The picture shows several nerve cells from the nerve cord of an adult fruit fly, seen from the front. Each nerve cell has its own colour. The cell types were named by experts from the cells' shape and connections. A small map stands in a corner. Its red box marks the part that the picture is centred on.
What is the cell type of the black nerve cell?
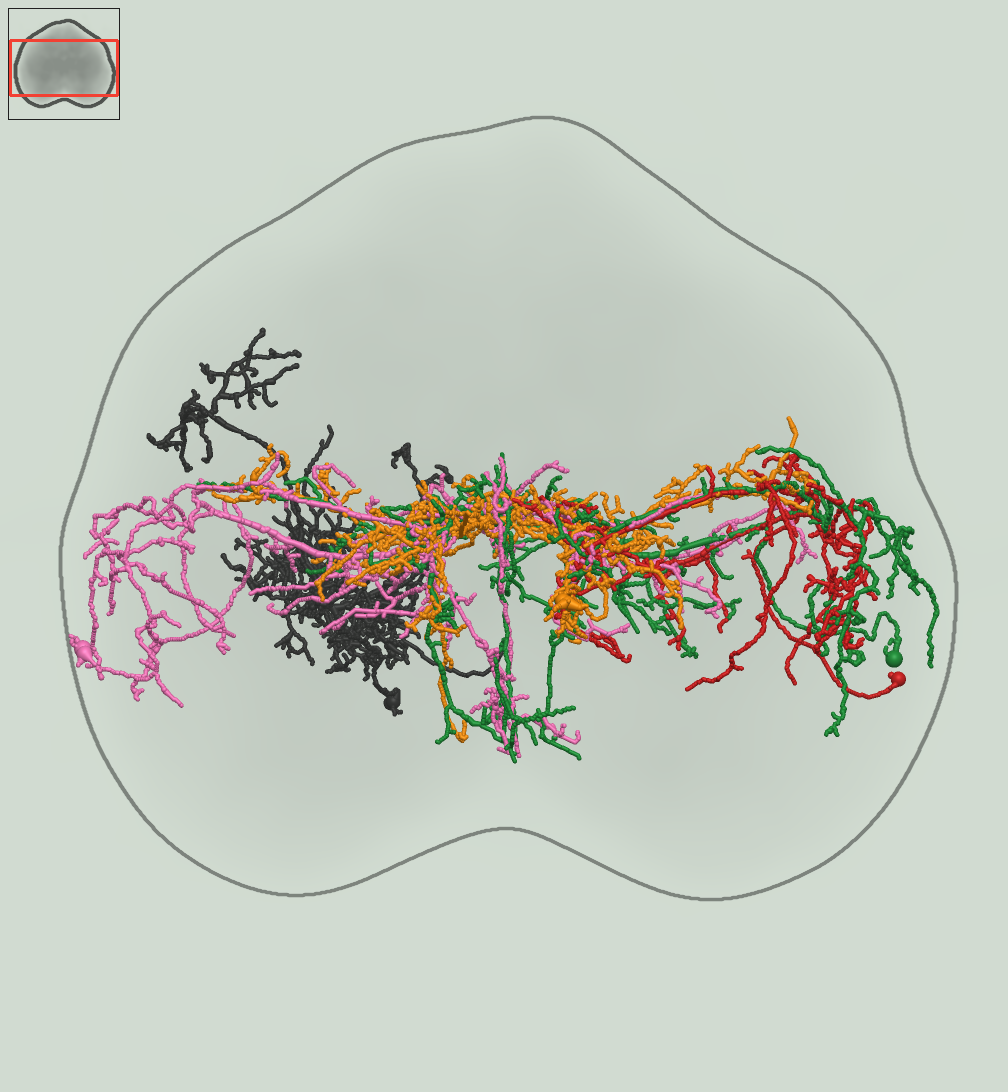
IN16B033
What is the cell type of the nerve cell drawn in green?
IN03A028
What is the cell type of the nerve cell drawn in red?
IN03A069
